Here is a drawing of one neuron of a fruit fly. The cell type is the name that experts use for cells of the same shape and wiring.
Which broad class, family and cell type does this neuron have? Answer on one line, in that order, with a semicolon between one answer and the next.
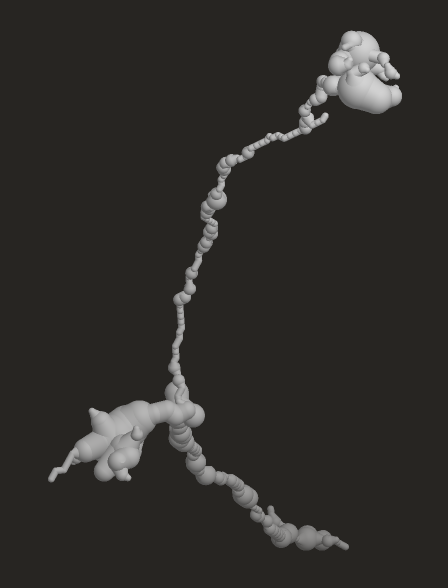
optic-lobe intrinsic neuron; T; T1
